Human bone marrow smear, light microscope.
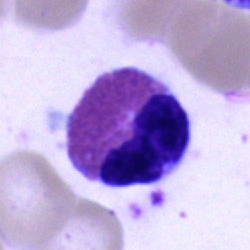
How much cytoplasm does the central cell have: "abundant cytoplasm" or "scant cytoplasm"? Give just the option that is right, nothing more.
Abundant cytoplasm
